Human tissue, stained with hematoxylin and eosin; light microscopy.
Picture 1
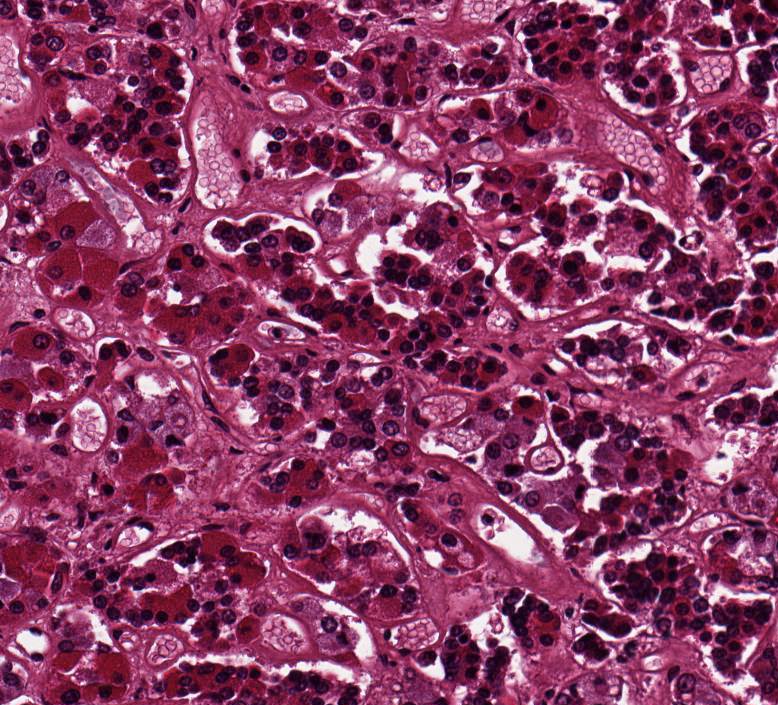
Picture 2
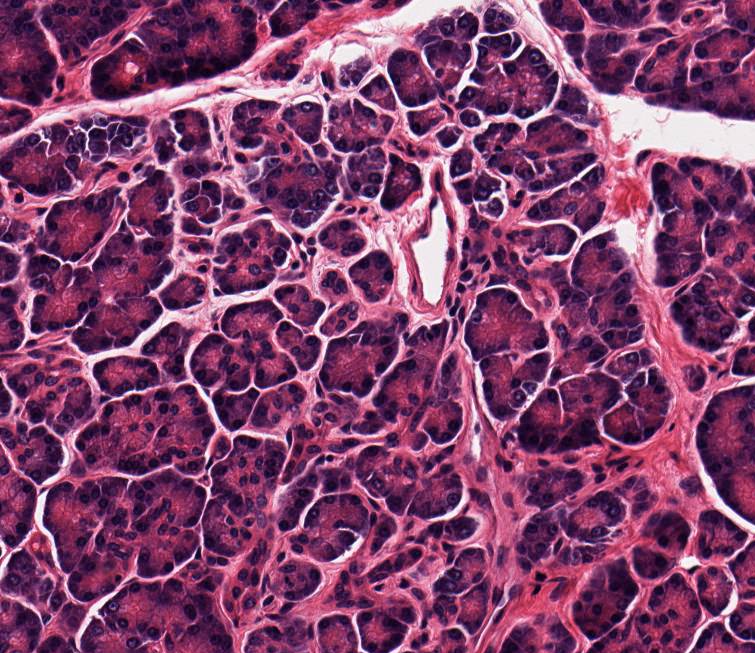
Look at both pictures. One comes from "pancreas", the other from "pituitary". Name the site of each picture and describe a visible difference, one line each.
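The field in picture 1 comes from the pituitary. The nests show no central gland lumina and contain no colloid.
The field in picture 2 comes from the pancreas. The field is filled with closely packed rounded acini grouped into lobules by thin pink fibrous septa.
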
